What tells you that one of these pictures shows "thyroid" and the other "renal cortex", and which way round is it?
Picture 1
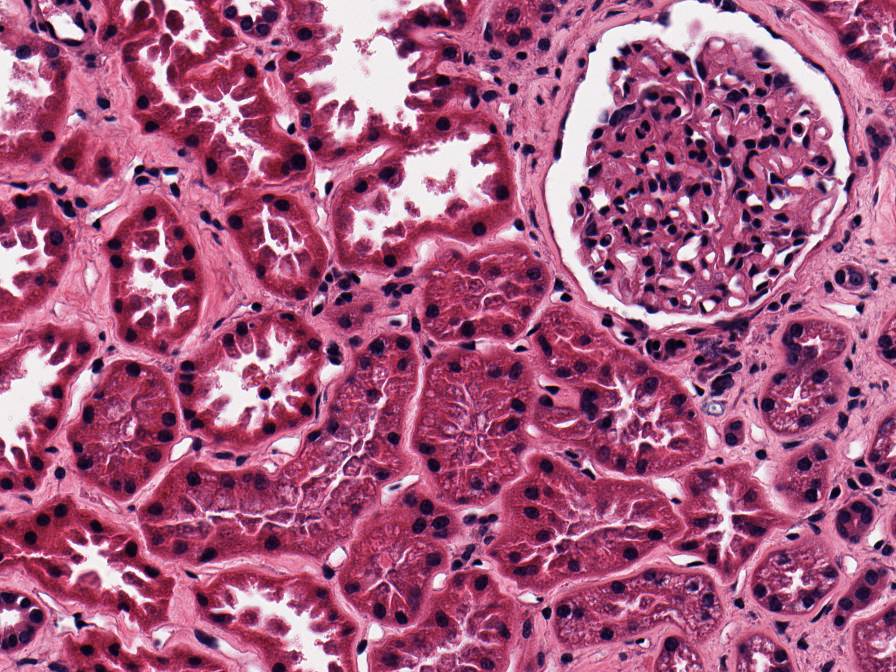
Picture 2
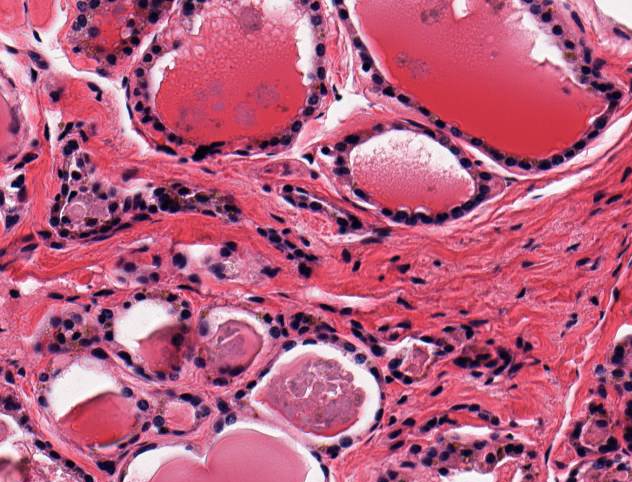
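In picture 1 is renal cortex; in picture 2, thyroid. Picture 1 has one glomerulus at upper right, its tuft crowded with dark nuclei, and closely packed tubules lined by cuboidal to low columnar cells with granular pink cytoplasm. In picture 2, rounded follicles with a single lining of low cuboidal to flattened cells are divided by a fibrous band; those at the top are larger than those at lower left. Brown granular pigment lies in cells among the small follicles at the left.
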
